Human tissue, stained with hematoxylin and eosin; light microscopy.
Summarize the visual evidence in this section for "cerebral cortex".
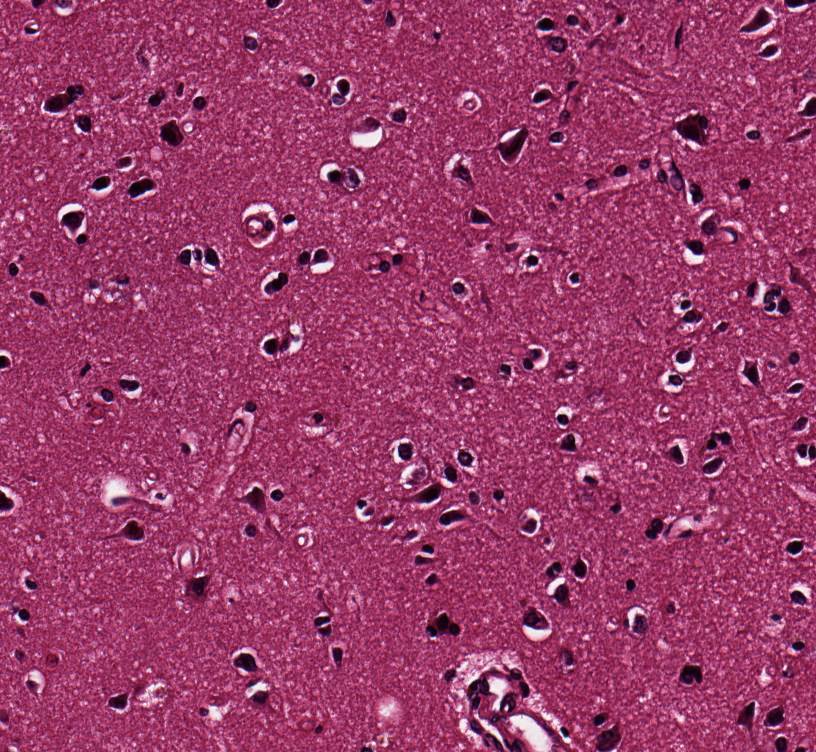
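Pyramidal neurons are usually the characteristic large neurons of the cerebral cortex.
In keeping with that, a few scattered cells here have dark, angular, triangular bodies. Next, the setting: the whole field is a fine, granular pink background with cells scattered singly through it, most nuclei small, round and dark-staining.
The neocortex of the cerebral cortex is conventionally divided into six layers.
In this field, by contrast, the cells lie singly, without any organized units. Last, no fat cells are seen.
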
